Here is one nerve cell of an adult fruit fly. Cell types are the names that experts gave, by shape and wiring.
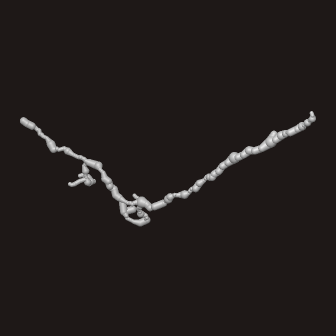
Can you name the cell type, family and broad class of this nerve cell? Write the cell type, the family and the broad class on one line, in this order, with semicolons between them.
SNpp57; class mechanosensory proprioceptive; sensory neuron entering the nerve cord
